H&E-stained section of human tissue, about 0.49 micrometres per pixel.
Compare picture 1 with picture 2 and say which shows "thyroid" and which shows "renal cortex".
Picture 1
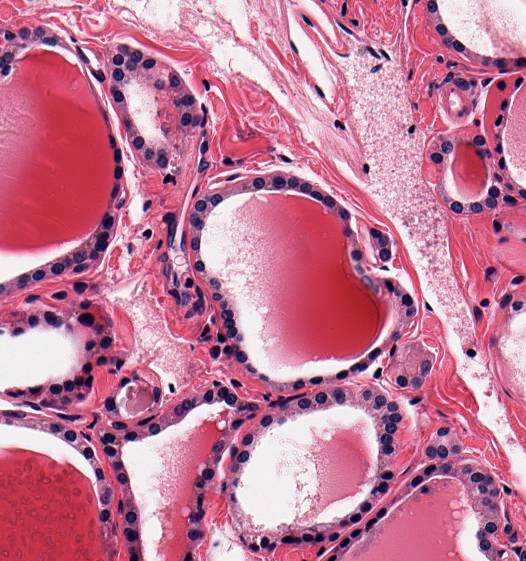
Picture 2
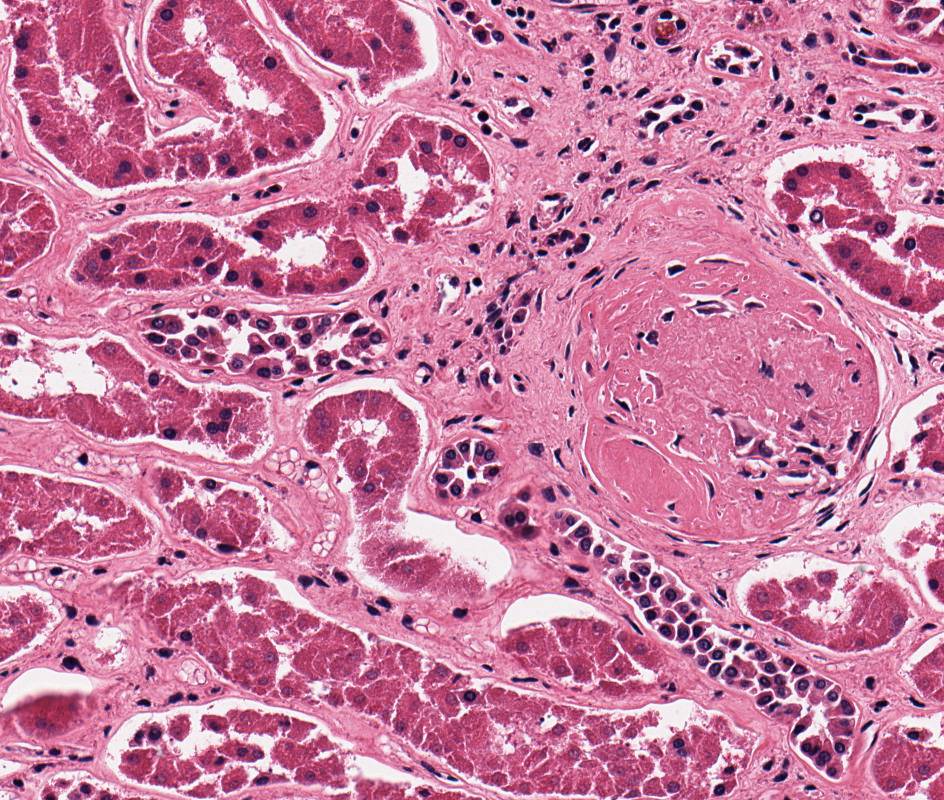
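Thyroid in picture 1; renal cortex in picture 2. Picture 1: follicles, each lined by a single layer of low cuboidal cells whose small round dark nuclei sit in a single row. Between follicles: wavy pink collagen bundles with scattered flattened dark nuclei, broadest upper centre and right, plus a band of pale, finely granular pink material running down from top right of centre. Picture 2: mostly tubules cut in various planes, separated by bands of pink fibrous stroma. Most tubules: abundant, deeply eosinophilic granular cytoplasm, small round dark nuclei. Some smaller tubules, e.g. one running diagonally in the lower centre: crowded cells, dark round nuclei, little cytoplasm. Lumens mostly empty and white, edged by ragged, fraying apical cytoplasm.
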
